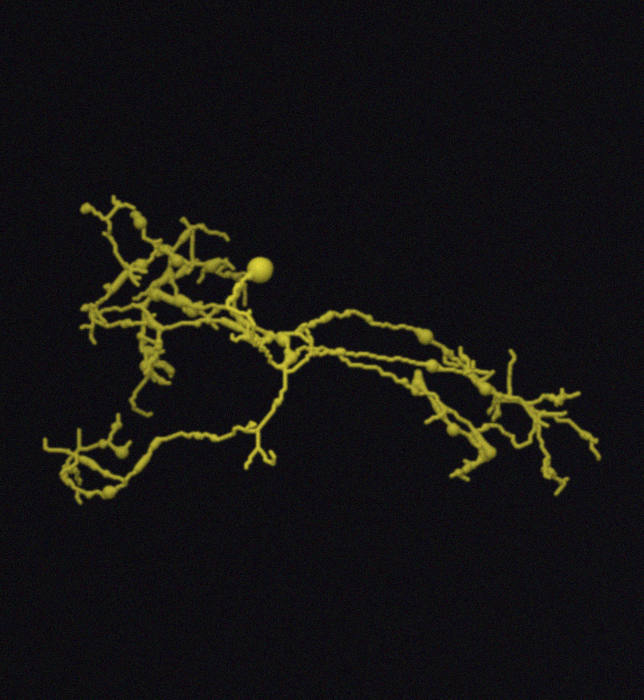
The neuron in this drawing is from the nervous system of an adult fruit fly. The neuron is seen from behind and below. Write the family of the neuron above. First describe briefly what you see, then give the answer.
Its cell body lies in the middle of the picture. Dozens of branch ends can be seen. It is an optic-lobe intrinsic neuron. The family is Y.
